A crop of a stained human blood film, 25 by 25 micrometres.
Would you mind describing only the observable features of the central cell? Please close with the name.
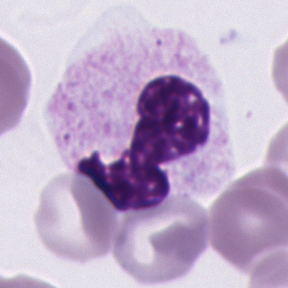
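First, the nucleus: no nucleoli are visible. Next, the cytoplasm, which is abundant and pale pinkish-lilac. Fine pink-violet granules are scattered all through it, and no vacuoles are seen. The cell is a segmented neutrophil.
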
